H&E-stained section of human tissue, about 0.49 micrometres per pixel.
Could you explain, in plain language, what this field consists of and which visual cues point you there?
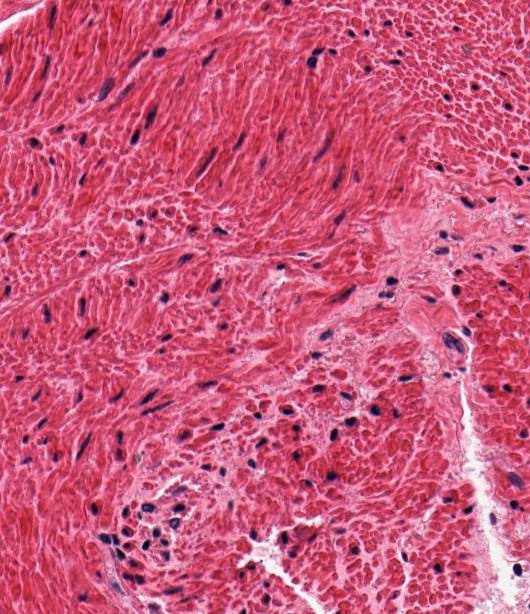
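Answer: smooth muscle. In the upper left the cells are cut lengthwise as long pink strands with elongated, dark blue nuclei.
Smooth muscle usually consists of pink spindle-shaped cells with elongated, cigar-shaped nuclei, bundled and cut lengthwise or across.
Thin pale pink strands of connective tissue run between the bundles through the centre.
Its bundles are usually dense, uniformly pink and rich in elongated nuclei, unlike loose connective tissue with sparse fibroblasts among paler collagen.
No epithelium lines any surface.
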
